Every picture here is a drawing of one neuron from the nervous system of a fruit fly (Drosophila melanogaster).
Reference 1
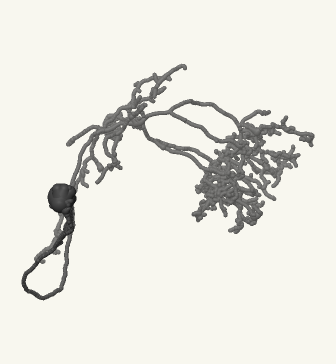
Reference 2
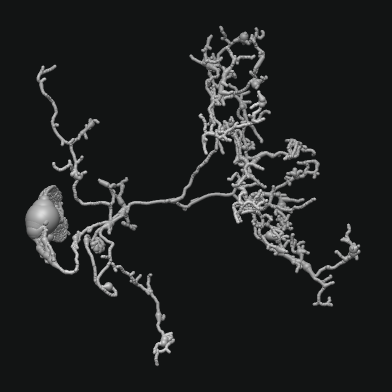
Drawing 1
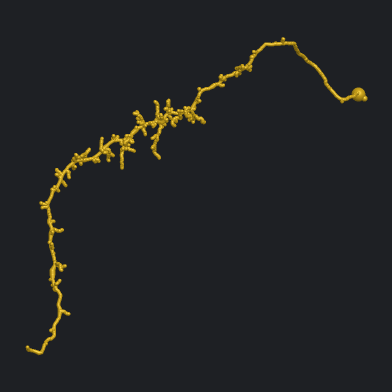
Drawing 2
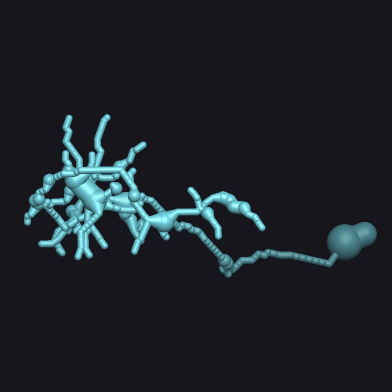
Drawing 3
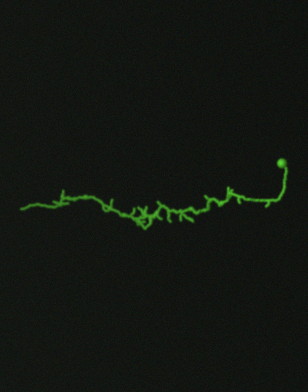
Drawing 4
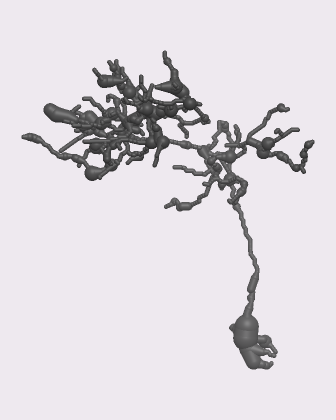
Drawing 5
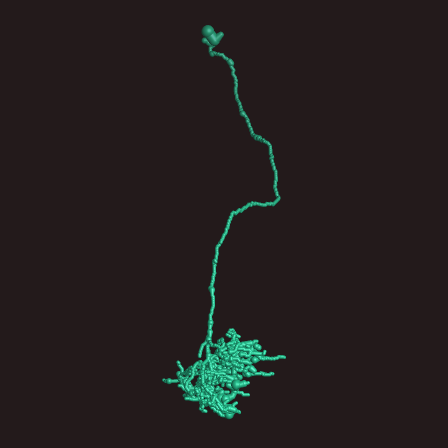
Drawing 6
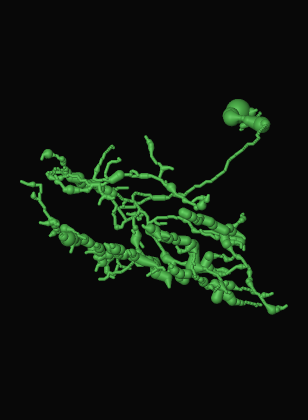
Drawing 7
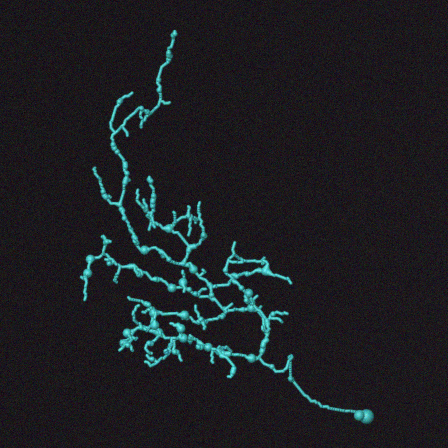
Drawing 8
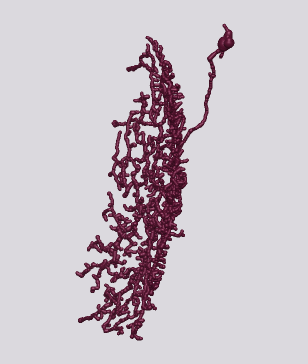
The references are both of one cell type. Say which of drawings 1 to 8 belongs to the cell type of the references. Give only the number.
4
